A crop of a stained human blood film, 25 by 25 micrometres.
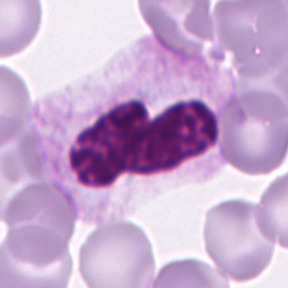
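Segmented neutrophil in a stained smear of human peripheral blood. The nucleus is pinched in at its middle from above and below, forming two lobes side by side. No nucleolus is visible. Fine pinkish-purple granules are scattered through the cytoplasm. The cell outline is irregular and angular rather than round.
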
